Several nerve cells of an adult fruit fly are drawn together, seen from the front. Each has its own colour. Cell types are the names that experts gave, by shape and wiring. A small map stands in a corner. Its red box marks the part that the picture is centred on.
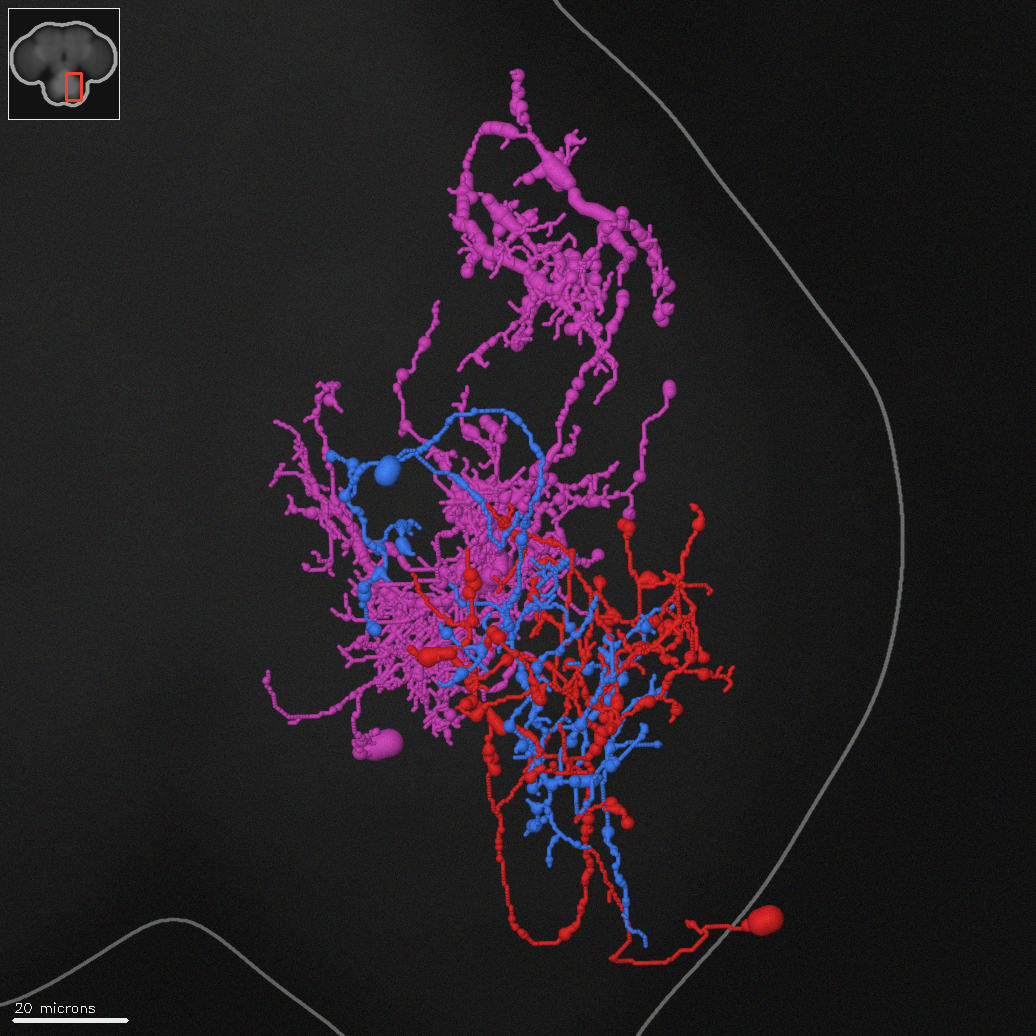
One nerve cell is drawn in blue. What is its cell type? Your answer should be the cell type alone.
IN16B123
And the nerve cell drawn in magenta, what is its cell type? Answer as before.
IN16B033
